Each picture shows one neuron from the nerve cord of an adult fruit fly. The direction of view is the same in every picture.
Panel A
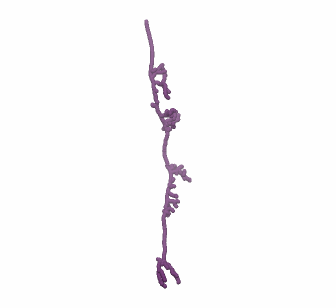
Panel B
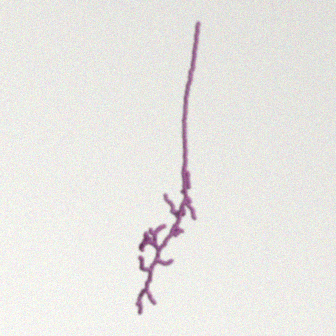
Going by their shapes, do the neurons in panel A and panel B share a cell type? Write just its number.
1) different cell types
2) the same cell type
1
